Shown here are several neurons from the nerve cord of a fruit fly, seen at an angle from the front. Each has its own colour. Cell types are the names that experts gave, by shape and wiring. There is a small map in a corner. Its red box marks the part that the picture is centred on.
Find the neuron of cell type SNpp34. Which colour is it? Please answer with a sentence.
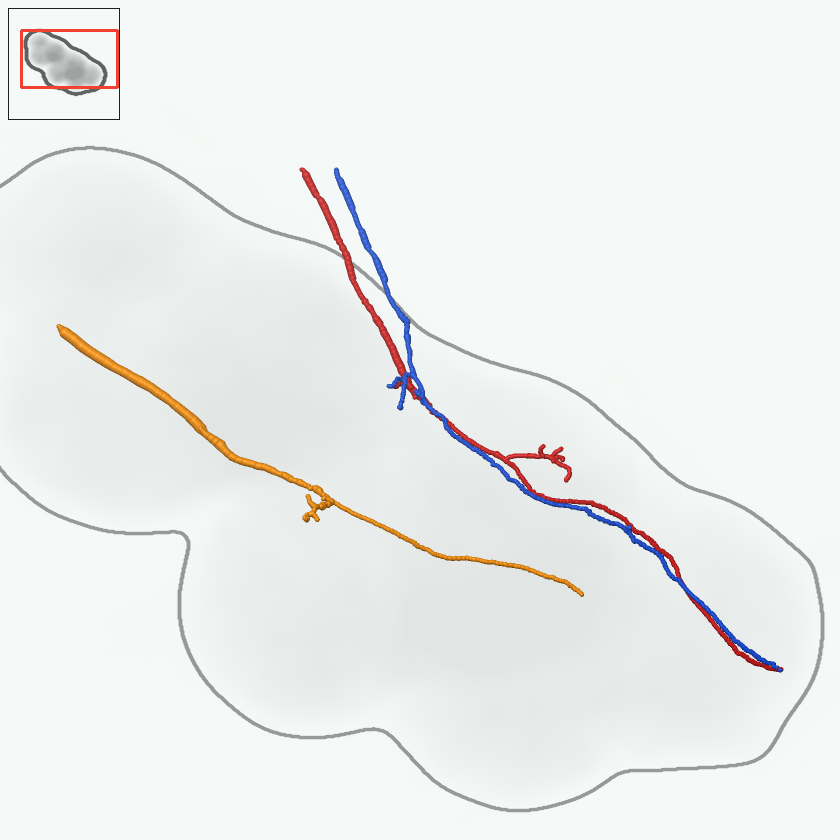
The colour is orange.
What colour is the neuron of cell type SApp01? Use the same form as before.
The colour is red.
